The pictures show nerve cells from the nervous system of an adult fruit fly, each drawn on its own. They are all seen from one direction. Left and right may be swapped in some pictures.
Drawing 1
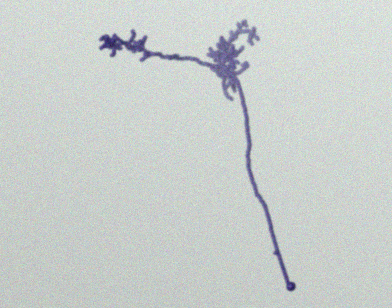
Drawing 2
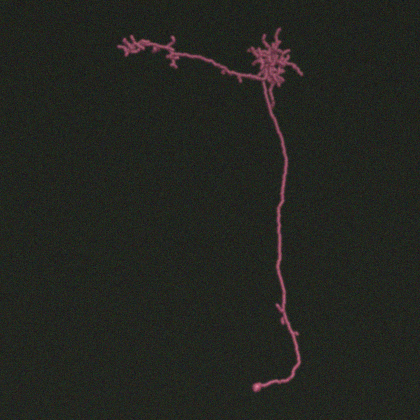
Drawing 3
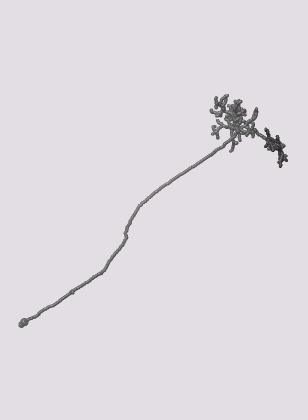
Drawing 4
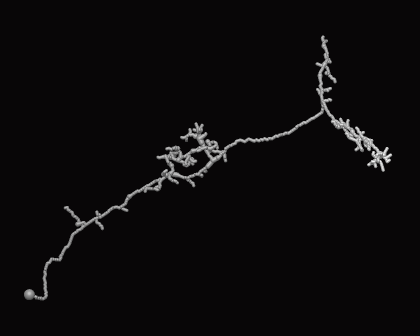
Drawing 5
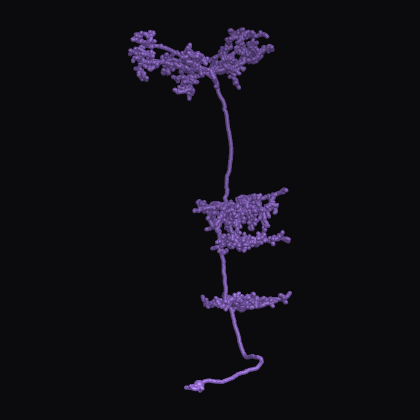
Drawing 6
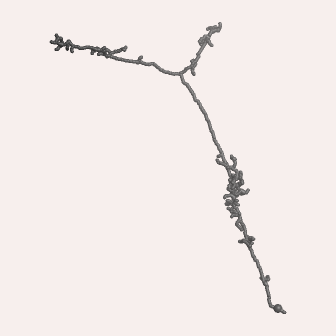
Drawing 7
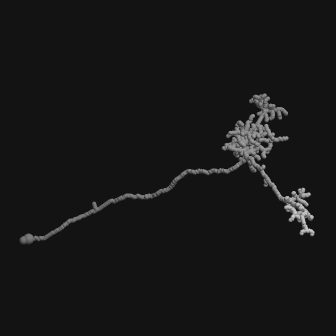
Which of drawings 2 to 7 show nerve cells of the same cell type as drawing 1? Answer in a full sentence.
Drawing 2, drawing 3 and drawing 7 are of the same cell type.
